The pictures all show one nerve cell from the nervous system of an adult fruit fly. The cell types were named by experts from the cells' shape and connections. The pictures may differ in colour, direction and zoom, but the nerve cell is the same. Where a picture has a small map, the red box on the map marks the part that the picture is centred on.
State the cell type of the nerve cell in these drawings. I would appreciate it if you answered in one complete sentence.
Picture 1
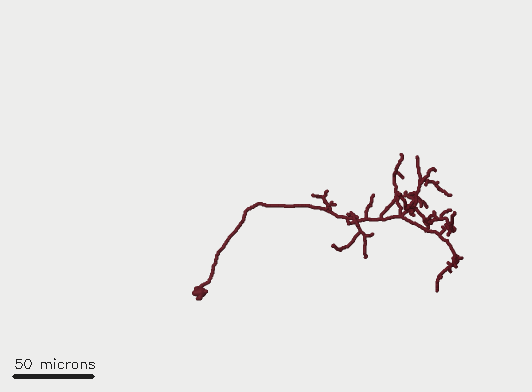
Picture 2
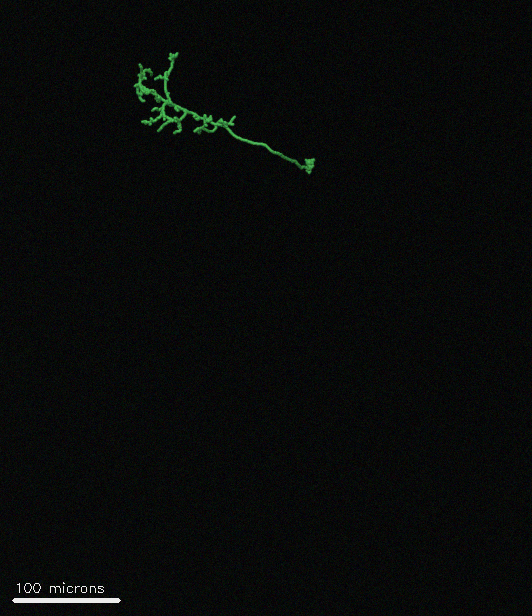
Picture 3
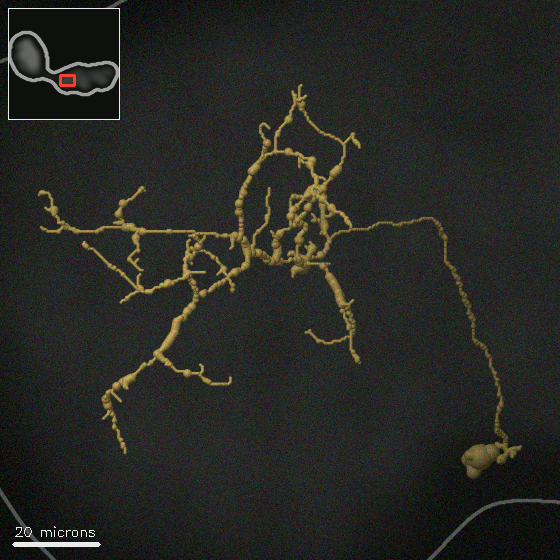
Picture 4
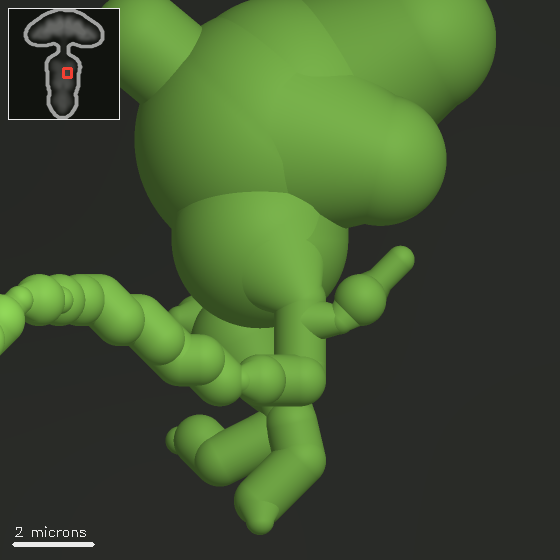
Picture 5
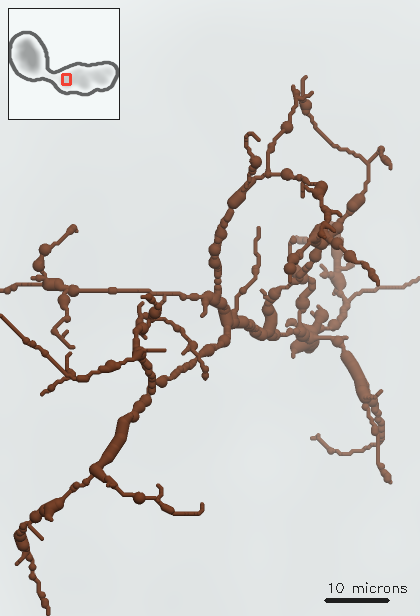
As its cell type, this nerve cell has IN12B040.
